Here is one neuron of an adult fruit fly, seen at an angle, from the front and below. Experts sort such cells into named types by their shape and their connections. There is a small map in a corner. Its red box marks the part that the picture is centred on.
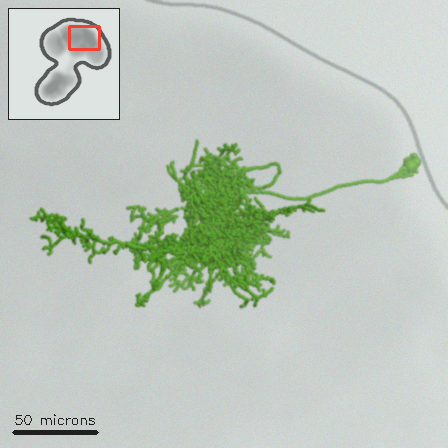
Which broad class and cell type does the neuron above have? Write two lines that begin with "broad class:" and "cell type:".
broad class: central-brain intrinsic neuron
cell type: CL001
